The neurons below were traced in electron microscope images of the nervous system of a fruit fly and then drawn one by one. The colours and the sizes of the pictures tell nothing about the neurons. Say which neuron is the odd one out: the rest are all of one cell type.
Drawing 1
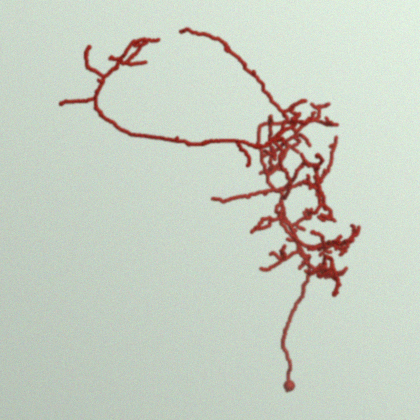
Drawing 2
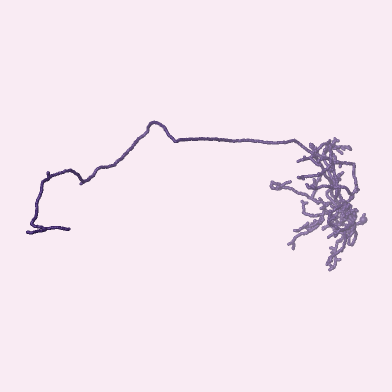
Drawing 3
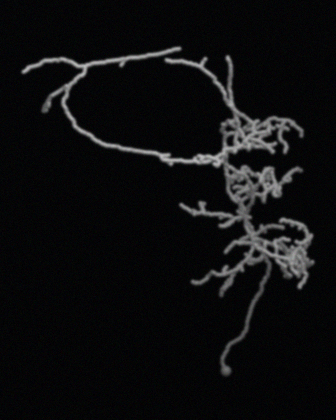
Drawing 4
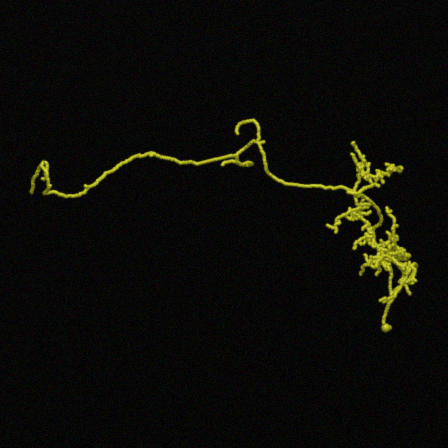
Drawing 2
